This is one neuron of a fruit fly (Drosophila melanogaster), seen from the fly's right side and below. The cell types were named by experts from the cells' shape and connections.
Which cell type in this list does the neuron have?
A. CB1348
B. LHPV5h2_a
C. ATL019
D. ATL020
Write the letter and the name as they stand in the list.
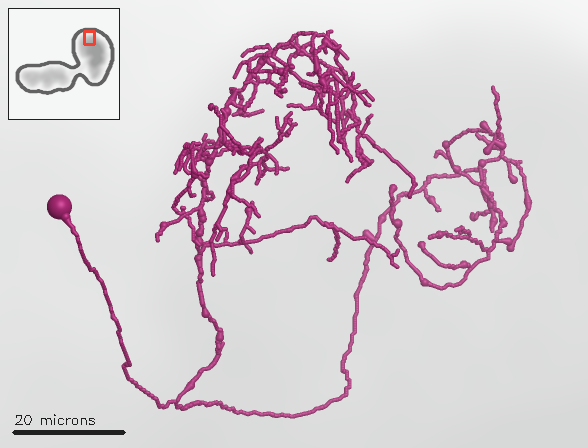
B. LHPV5h2_a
